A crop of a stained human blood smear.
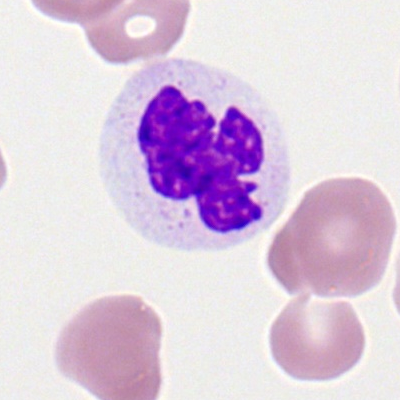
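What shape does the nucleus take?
Irregular, I'd say, with several lobes set apart by notches.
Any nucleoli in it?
None that I can see.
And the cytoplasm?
Fine, faint pinkish-purple granules scattered all through, and no vacuoles.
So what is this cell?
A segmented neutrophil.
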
